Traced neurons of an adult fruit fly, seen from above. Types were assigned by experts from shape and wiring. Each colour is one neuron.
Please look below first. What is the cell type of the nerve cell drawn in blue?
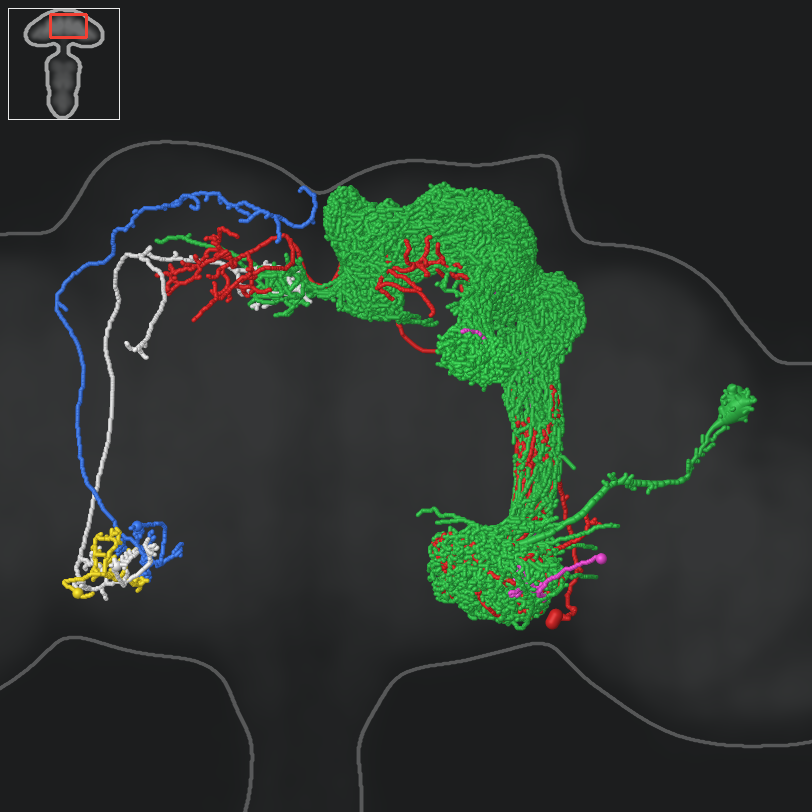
KCg-m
